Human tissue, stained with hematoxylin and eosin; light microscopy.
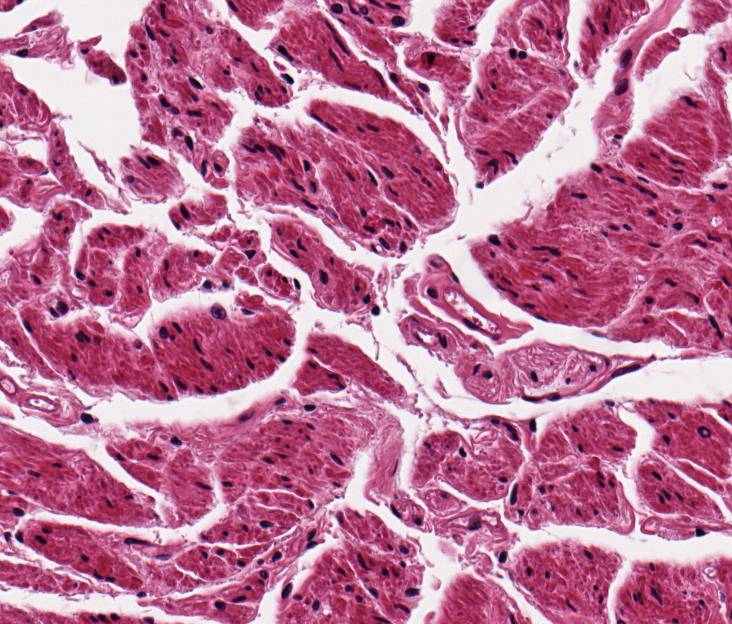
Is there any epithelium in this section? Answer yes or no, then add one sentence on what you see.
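No. No epithelium or glands are present anywhere in the field.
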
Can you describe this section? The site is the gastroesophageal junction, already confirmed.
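The entire field consists of bundles of pink-staining muscle fibres separated by narrow white spaces. Their directions differ: some are cut lengthwise, others more across. The fibre cytoplasm stains a deep pink-red. Fat cells are absent from the field.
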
